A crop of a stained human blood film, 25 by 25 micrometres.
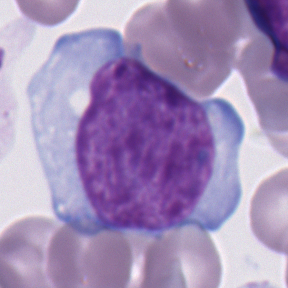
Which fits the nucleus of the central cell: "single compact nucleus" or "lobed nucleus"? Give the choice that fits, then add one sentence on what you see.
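Single compact nucleus. The nucleus is a single rounded-oval mass without lobes or deep folds.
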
